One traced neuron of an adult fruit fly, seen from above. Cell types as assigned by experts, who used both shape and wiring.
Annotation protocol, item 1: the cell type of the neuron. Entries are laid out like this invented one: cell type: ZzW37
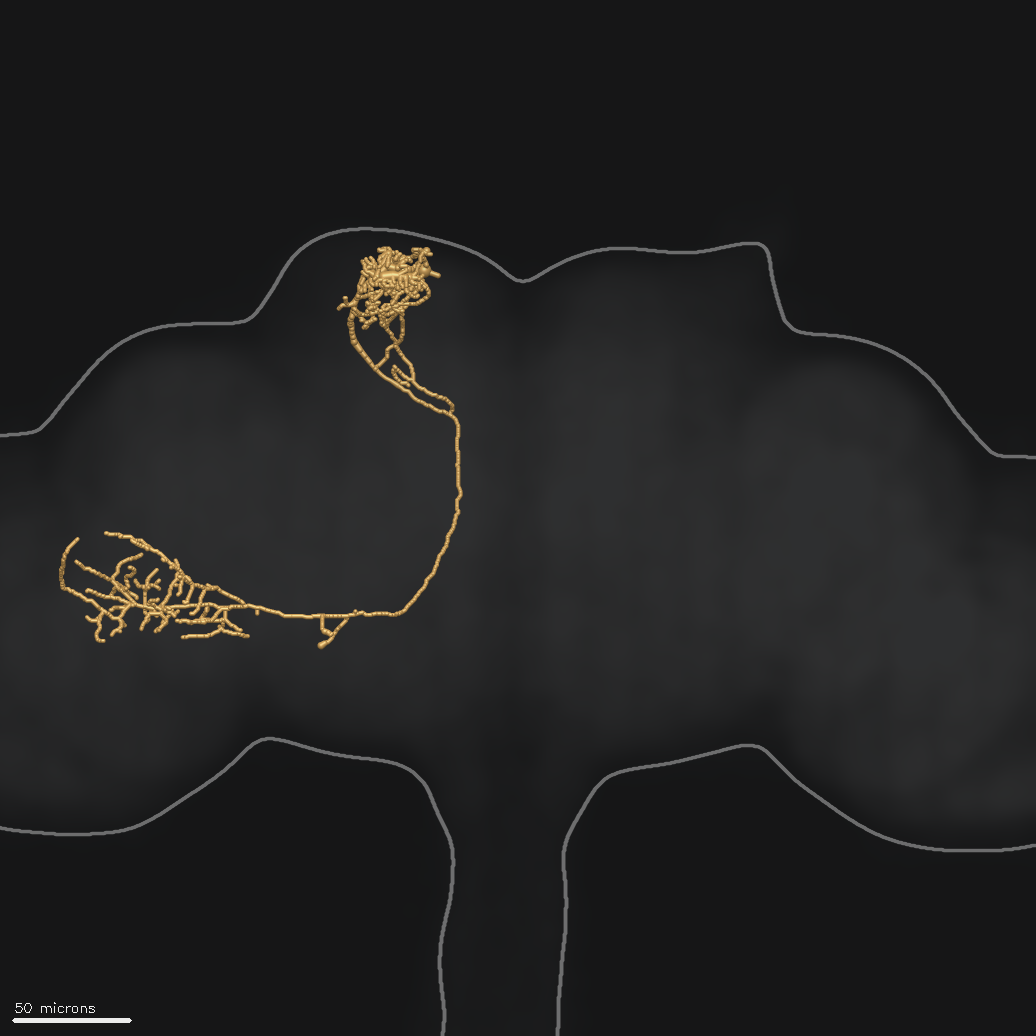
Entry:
cell type: DA4m_adPN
